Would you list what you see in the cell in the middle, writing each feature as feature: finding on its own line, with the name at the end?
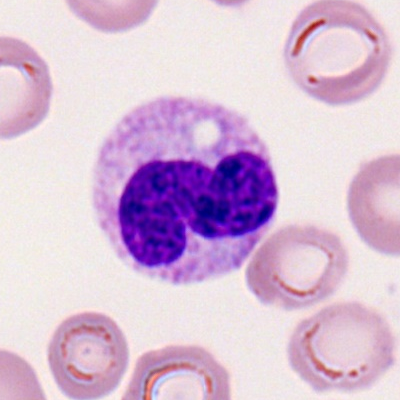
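Shape: round, smooth outline
Surface: no projections
Granules: fine, pinkish-purple, filling the cytoplasm
Vacuole: one, round and clear, above the nucleus
Cell type: segmented neutrophil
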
